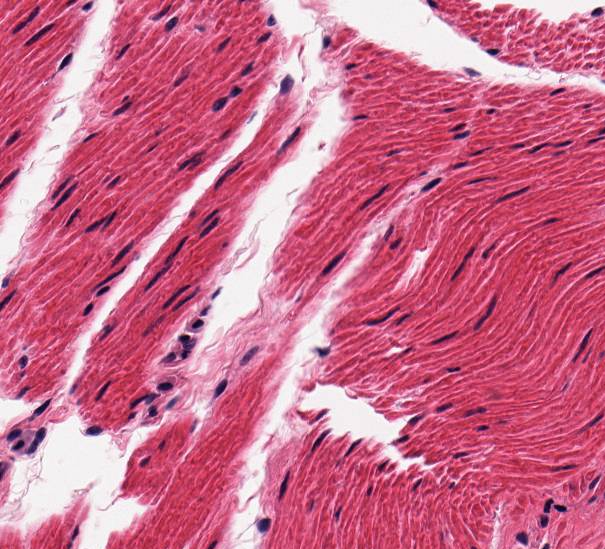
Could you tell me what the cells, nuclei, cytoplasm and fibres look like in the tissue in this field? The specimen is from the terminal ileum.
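Throughout the field, muscle fibres are grouped into separate bundles. In the left-hand bundles the fibres run obliquely as long parallel strands. Across the right half, the fibres sweep in a curved, wavy arc. Their nuclei are elongated and lie centrally within the fibres.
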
